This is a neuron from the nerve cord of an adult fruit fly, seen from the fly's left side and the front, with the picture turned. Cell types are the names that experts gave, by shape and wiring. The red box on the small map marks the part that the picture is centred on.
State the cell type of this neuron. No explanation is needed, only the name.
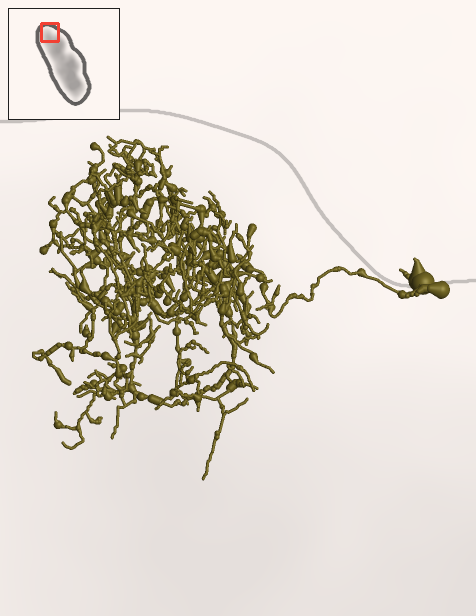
INXXX343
